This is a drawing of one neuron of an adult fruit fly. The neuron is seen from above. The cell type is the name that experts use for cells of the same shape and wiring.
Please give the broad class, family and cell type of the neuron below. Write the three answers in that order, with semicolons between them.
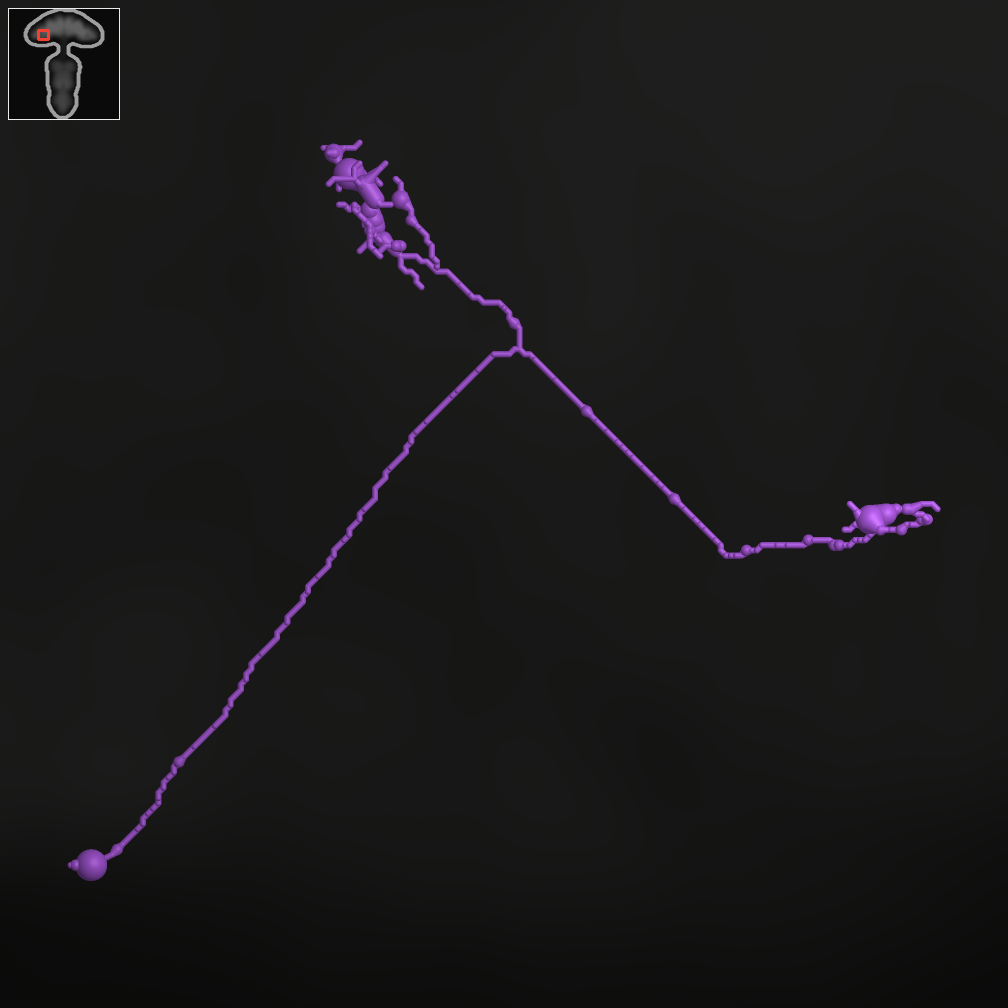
optic-lobe intrinsic neuron; T; T3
